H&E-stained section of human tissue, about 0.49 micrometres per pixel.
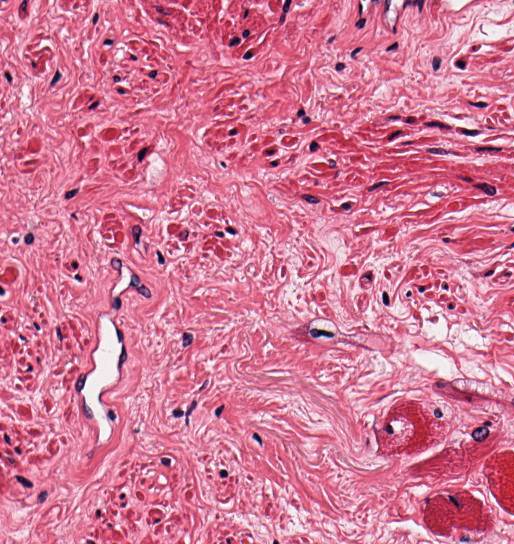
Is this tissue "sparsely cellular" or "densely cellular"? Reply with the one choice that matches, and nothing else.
Sparsely cellular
